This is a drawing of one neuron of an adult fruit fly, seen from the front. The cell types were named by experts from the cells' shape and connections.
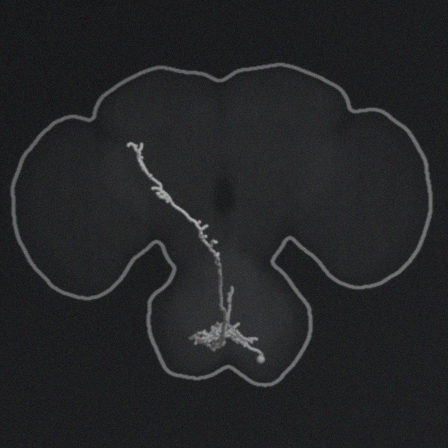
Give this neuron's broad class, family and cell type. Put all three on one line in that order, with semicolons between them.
ascending neuron; hemilineage 05B; AN05B081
